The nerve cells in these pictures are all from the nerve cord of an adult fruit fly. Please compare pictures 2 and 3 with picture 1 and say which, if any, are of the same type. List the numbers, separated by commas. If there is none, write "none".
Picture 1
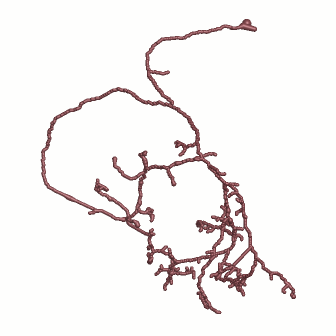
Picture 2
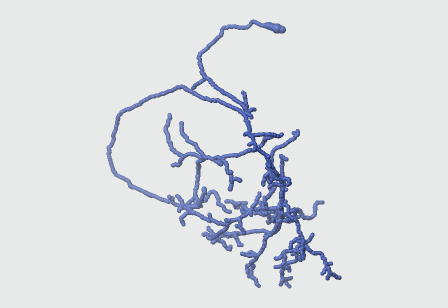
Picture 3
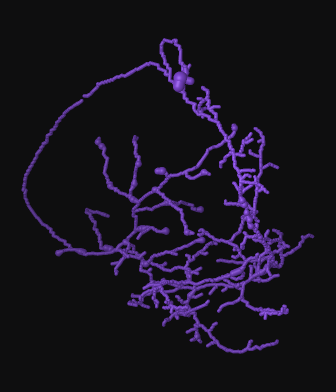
2, 3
